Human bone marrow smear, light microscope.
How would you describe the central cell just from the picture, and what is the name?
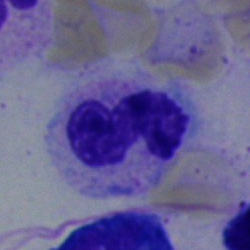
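Nucleus: two lobes, with the notch between them opening toward the bottom of the cell. Chromatin: dark purple, coarse and clumped. Cytoplasm: plentiful and pale lilac-grey, with fine pinkish-violet granules scattered through it. Name: band neutrophil.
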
